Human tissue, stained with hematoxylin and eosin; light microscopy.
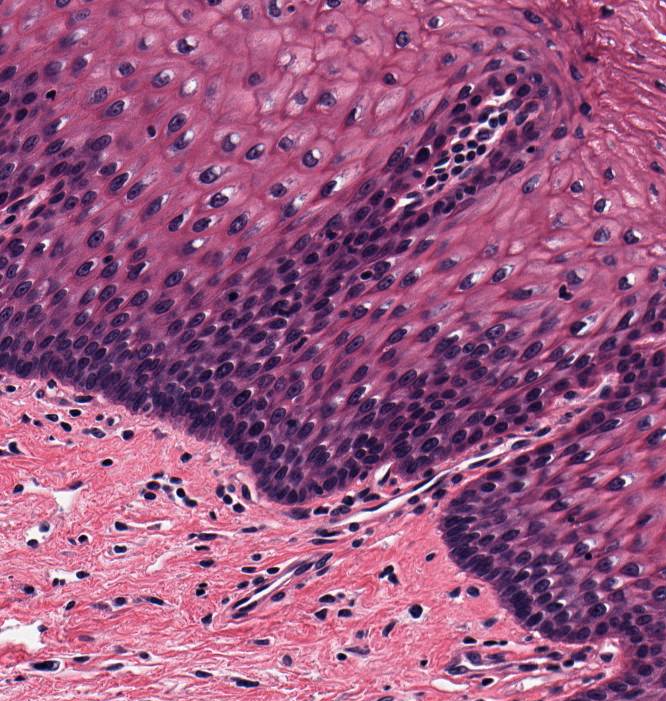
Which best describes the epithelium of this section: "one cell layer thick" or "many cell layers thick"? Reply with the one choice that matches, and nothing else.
Many cell layers thick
